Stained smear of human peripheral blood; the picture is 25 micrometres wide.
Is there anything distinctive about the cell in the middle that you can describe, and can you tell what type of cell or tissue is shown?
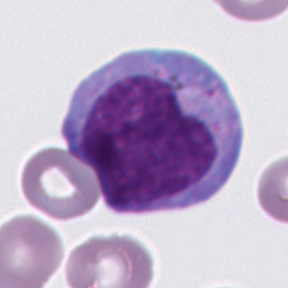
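A notch is cut into the upper right side of the nucleus. The cytoplasm, pale greyish blue, is widest at the upper right and narrowest at the lower left. Beside the nuclear notch lie a few small dark granules. The cell is about 15 micrometres across and the nucleus about 12 micrometres, filling about 60% of the cell's area. This is an atypical promyelocyte.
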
